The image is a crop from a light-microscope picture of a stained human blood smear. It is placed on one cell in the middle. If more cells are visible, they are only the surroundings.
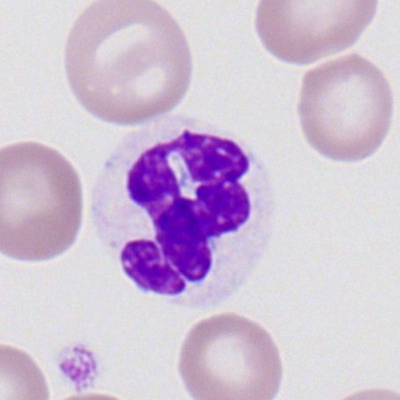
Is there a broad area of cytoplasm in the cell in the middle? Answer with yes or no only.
Yes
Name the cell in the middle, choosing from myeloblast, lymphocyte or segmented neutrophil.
segmented neutrophil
